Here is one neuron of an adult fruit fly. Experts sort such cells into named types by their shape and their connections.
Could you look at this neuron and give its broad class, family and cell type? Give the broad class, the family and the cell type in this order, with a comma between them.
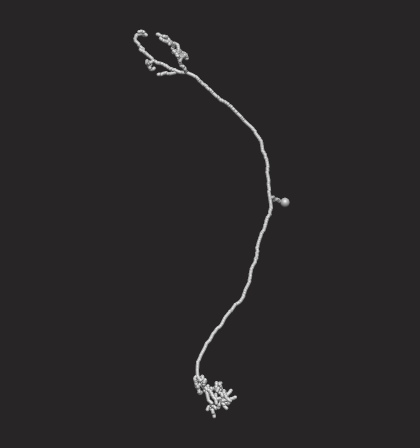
visual projection neuron, hemilineage VPNd2, LC10d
